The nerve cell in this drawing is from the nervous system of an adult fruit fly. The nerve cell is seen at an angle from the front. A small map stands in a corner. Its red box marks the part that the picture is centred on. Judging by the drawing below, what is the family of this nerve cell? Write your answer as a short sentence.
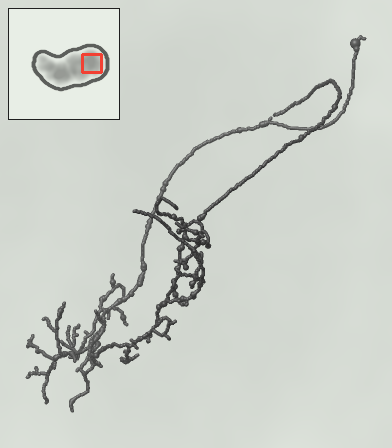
The family is hemilineage SLPa&l1_lateral.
